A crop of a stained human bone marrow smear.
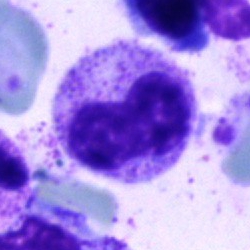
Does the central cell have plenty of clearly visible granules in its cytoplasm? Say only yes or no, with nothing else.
Yes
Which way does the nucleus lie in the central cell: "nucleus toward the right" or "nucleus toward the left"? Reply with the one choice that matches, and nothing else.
Nucleus toward the right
